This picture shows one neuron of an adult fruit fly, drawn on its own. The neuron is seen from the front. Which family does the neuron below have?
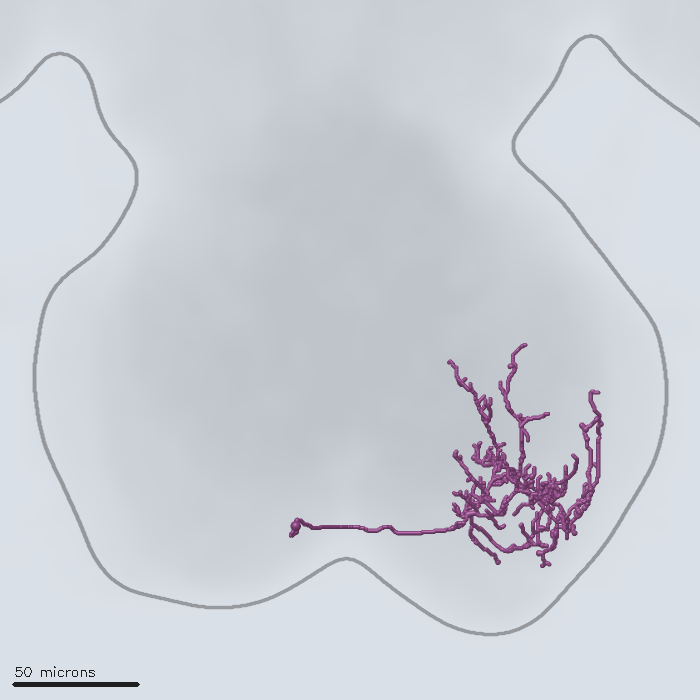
hemilineage 14A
